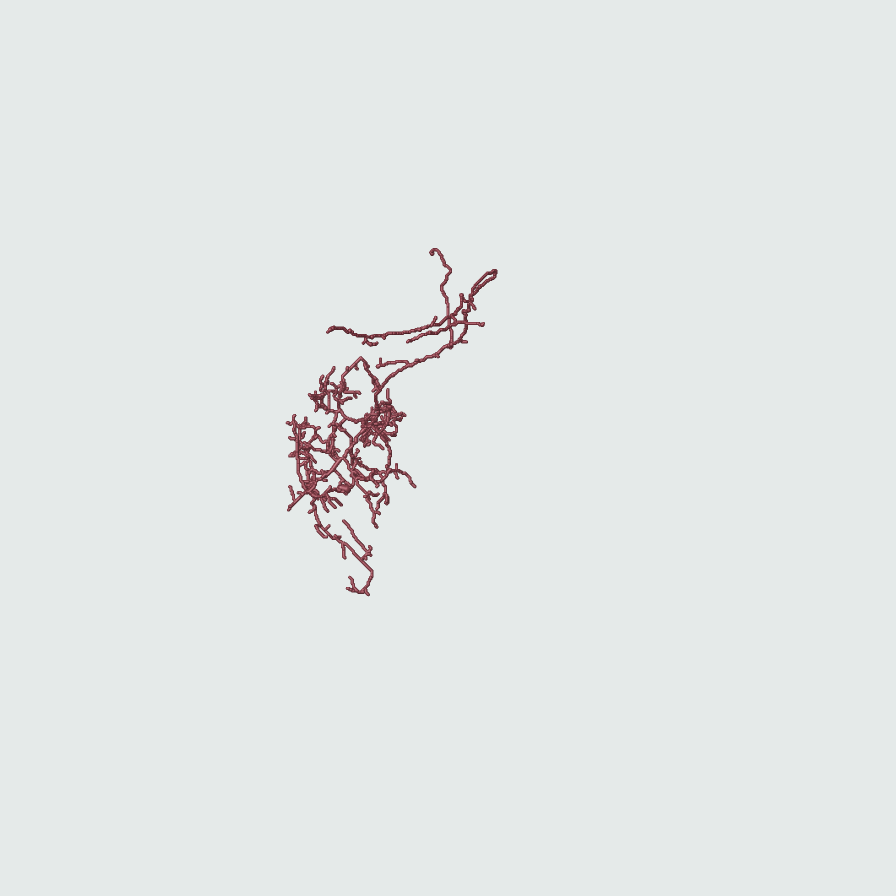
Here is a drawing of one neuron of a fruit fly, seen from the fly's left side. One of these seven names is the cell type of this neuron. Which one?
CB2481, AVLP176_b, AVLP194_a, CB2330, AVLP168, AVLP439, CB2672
CB2481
